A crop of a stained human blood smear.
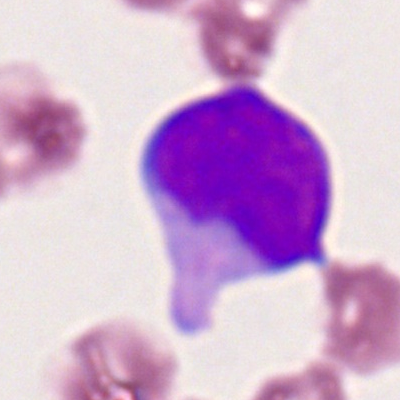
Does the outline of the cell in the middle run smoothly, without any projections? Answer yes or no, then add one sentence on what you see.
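No. A tapering tail of cytoplasm extends downward from the cell.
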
